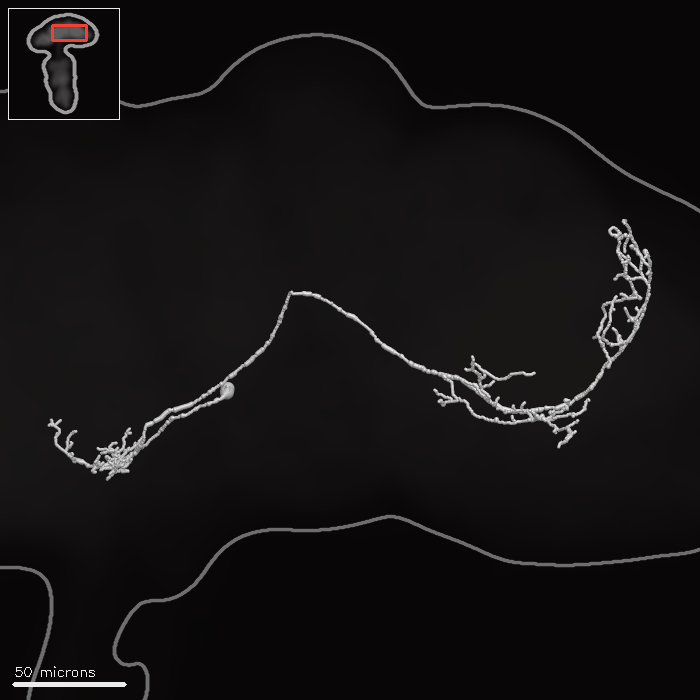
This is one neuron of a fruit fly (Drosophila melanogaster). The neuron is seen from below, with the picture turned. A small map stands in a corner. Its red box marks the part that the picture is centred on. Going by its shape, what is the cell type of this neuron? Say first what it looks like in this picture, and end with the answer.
It is in the brain and does not reach the nerve cord. By the scale bar it is about 250 microns wide in this view. The picture shows dozens of branch ends. This is a central-brain intrinsic neuron. The cell type is SLP403.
